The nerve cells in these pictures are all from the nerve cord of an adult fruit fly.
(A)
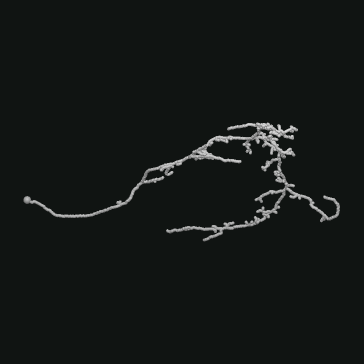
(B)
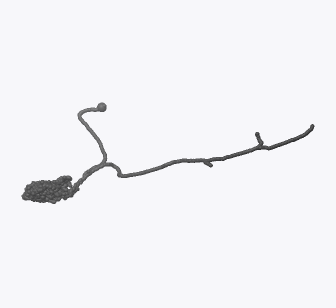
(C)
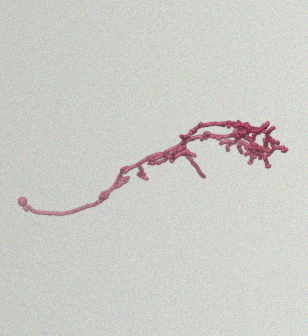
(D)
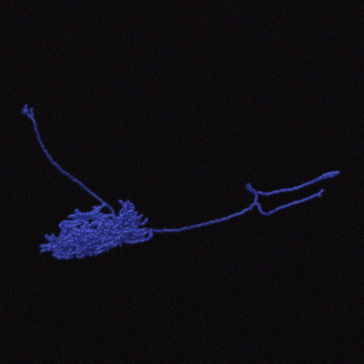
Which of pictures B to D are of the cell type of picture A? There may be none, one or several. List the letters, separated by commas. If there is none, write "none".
C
